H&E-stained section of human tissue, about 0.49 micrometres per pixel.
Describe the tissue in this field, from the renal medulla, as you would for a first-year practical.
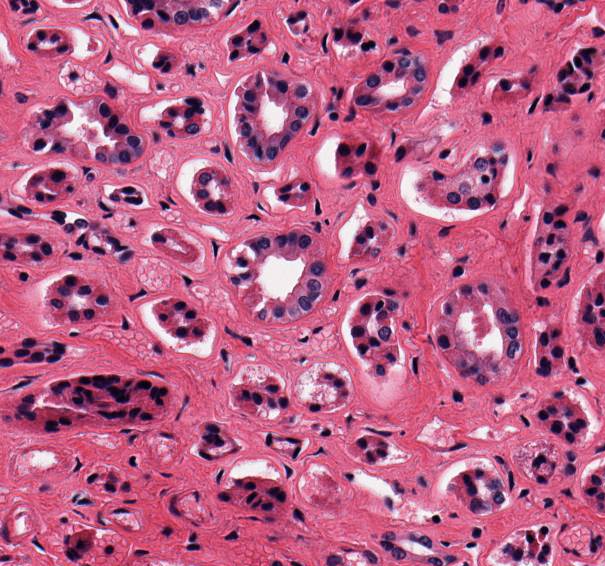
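Small round to oval tubules, scattered fairly evenly through the entire field within stroma. Stroma: dense, deeply pink collagen in wavy bundles. A few units: cells with pale, finely vacuolated cytoplasm. Between tubules: scattered small dark elongated nuclei, lying singly in the collagen.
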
